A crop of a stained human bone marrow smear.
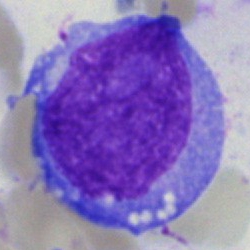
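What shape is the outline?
Roughly round, though the border is slightly irregular.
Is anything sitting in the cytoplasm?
A small cluster of clear round vacuoles at the lower edge, and no granules that I can see.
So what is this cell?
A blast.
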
